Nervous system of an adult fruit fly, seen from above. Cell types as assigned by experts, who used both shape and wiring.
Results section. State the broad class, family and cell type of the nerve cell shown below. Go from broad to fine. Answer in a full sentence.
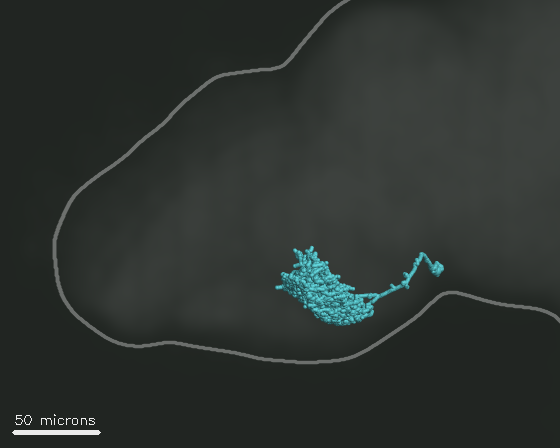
An optic-lobe intrinsic neuron of the Li family, type Li17.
